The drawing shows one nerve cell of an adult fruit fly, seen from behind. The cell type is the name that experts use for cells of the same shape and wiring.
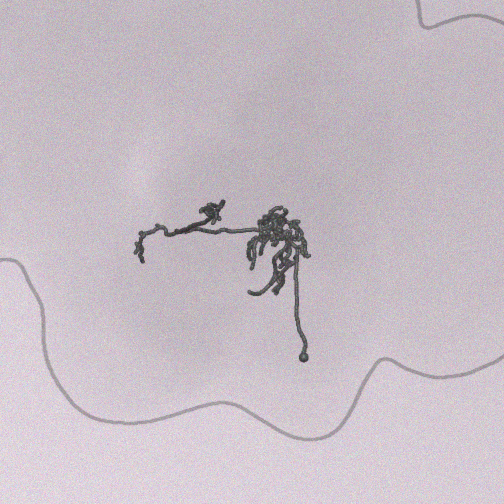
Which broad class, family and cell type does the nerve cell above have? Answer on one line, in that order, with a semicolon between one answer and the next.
nerve-cord intrinsic neuron; hemilineage 06A; IN06A084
